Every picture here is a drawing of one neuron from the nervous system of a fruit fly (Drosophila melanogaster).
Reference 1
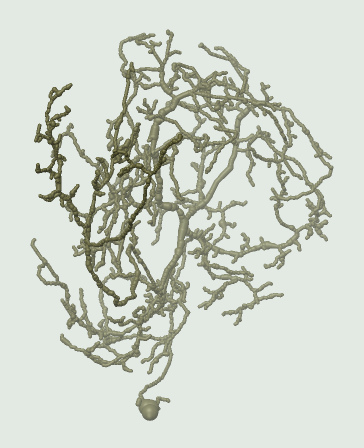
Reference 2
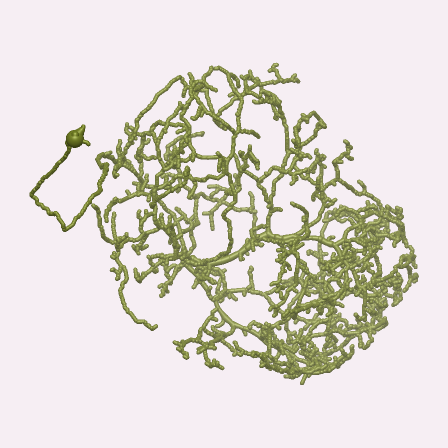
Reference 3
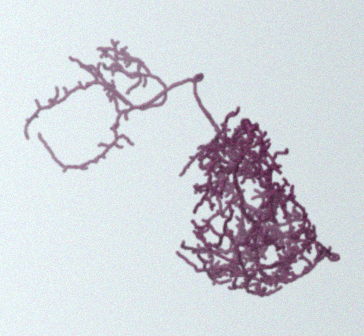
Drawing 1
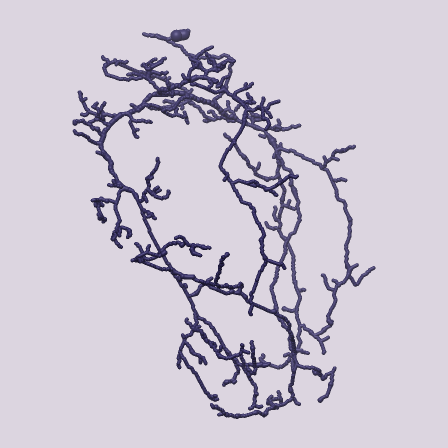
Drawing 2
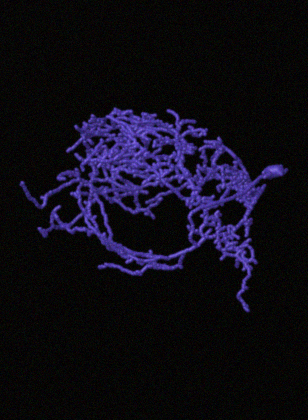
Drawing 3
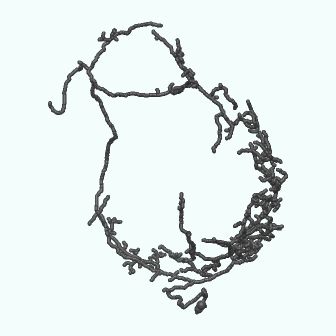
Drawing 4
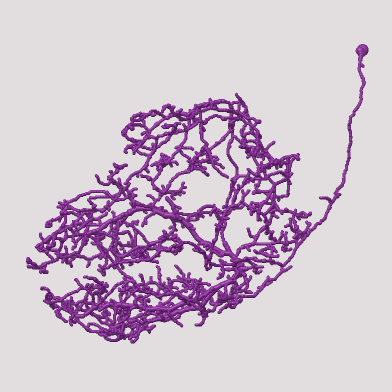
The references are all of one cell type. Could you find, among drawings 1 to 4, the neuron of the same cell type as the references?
4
